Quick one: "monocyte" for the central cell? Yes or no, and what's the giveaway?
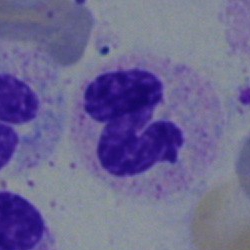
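Chromatin dark purple and condensed, with some coarse clumping.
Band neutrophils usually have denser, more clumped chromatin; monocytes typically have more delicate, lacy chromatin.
So: band neutrophil, not monocyte. Further: round, smooth outline; nucleus deeply indented, notch opening towards the right; no nucleoli; no vacuoles in the cytoplasm.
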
